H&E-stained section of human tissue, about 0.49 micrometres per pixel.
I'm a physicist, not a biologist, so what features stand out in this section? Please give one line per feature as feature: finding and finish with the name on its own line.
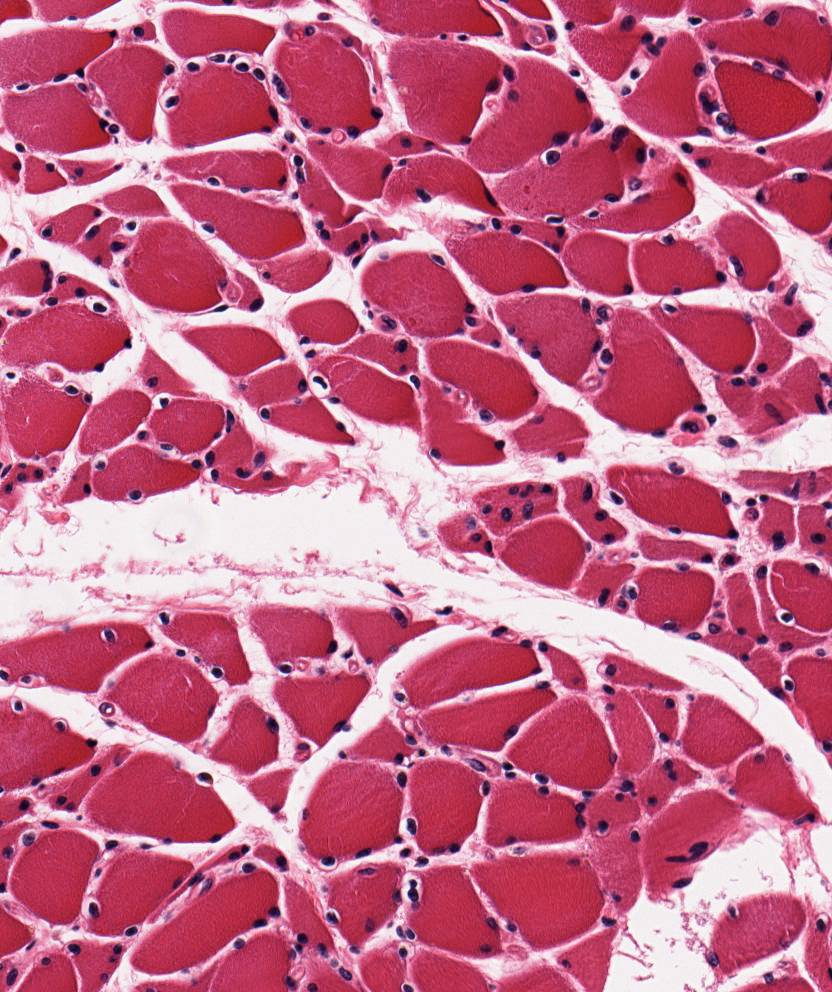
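Nuclei: dark, small and oval, sitting at fibre edges rather than centres
Connective tissue: a broad pale loose band crossing the middle, left to right
Fascicles: split by that band into those above and those below
Fat: none anywhere, not even within the pale band
Clefts: narrow and white, separating many fibres from neighbours
Name: skeletal muscle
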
